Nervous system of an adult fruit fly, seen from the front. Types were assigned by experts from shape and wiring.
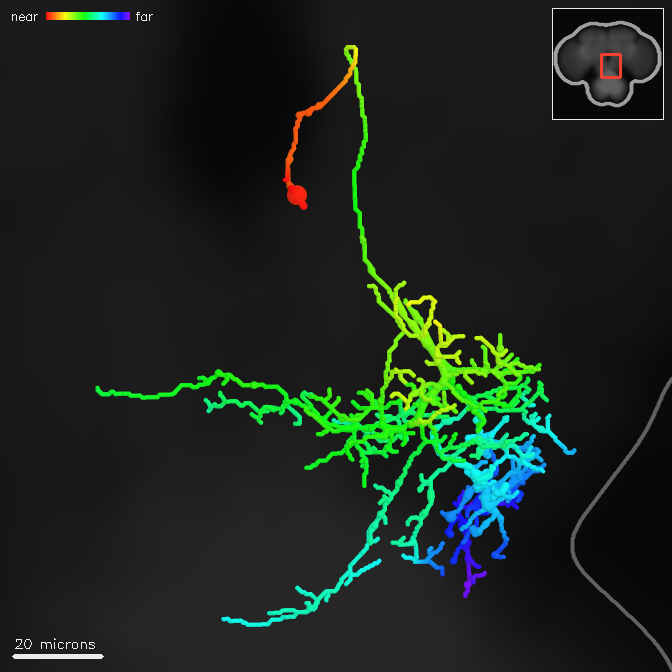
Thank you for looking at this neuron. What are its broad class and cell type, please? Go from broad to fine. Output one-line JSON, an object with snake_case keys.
{"broad_class": "central-brain intrinsic neuron", "cell_type": "GNG459"}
